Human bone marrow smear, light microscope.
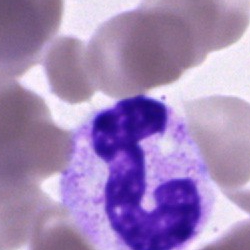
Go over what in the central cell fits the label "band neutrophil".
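Look first at the nucleus: it is a single thick curved band, bent into a C shape.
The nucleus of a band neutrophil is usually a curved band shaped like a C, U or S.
So the C-shaped band in this cell goes with the name band neutrophil.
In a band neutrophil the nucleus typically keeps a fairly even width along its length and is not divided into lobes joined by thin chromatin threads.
Here the nucleus is seen as one band, which fits that. The rest is simply what you see: the chromatin is dark purple and coarsely clumped, and the cytoplasm is abundant and pale pinkish-lilac, holding many fine pinkish-violet granules.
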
